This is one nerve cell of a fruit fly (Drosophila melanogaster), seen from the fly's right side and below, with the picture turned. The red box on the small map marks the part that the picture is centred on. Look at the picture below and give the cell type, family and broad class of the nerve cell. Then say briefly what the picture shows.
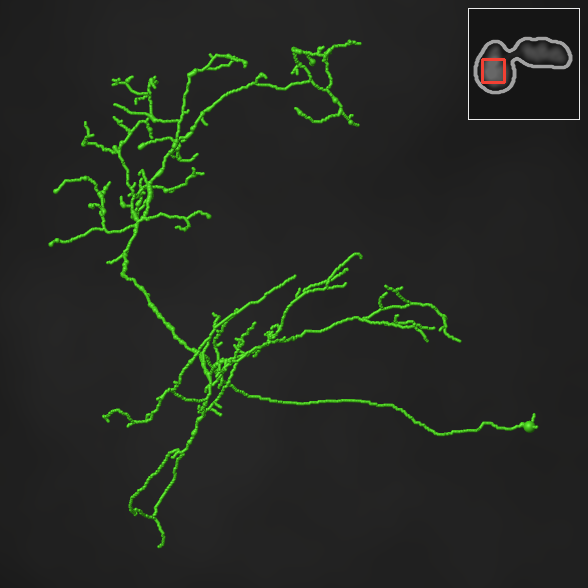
Its cell type is LAL180. The family is hemilineage DM5_central. Its broad class is central-brain intrinsic neuron. The cell body is at the lower right of the picture. Dozens of branch ends can be seen.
